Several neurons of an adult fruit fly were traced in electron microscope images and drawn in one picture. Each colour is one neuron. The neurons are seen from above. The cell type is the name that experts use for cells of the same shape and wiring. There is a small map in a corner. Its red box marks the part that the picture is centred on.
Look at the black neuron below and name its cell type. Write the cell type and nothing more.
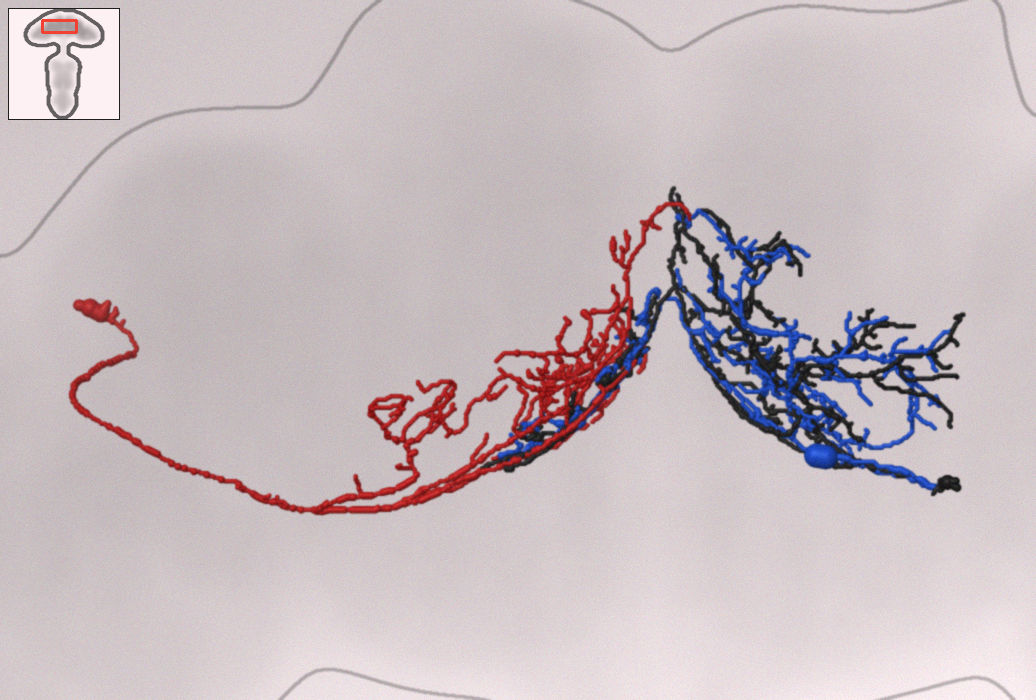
SMP599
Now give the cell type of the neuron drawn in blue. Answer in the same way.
SMP538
